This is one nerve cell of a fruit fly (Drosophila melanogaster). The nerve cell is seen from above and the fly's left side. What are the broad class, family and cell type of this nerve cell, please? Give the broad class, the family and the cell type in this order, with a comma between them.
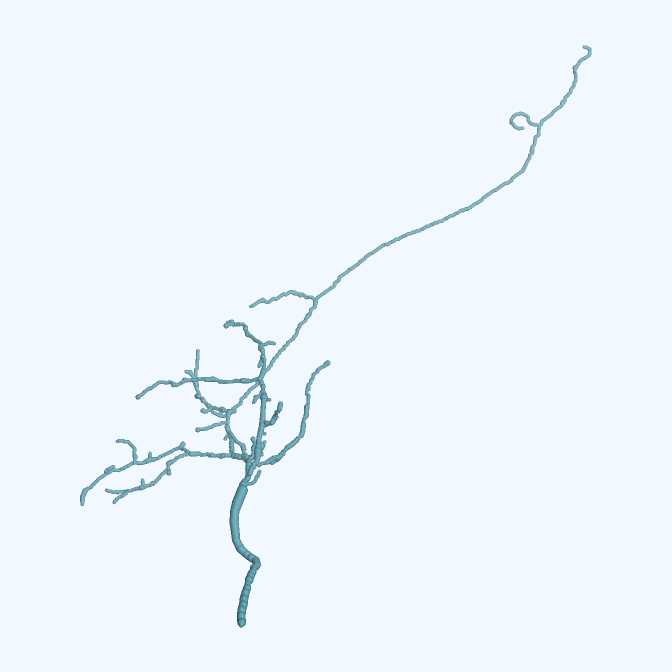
sensory neuron entering the nerve cord, class mechanosensory proprioceptive, SNpp06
